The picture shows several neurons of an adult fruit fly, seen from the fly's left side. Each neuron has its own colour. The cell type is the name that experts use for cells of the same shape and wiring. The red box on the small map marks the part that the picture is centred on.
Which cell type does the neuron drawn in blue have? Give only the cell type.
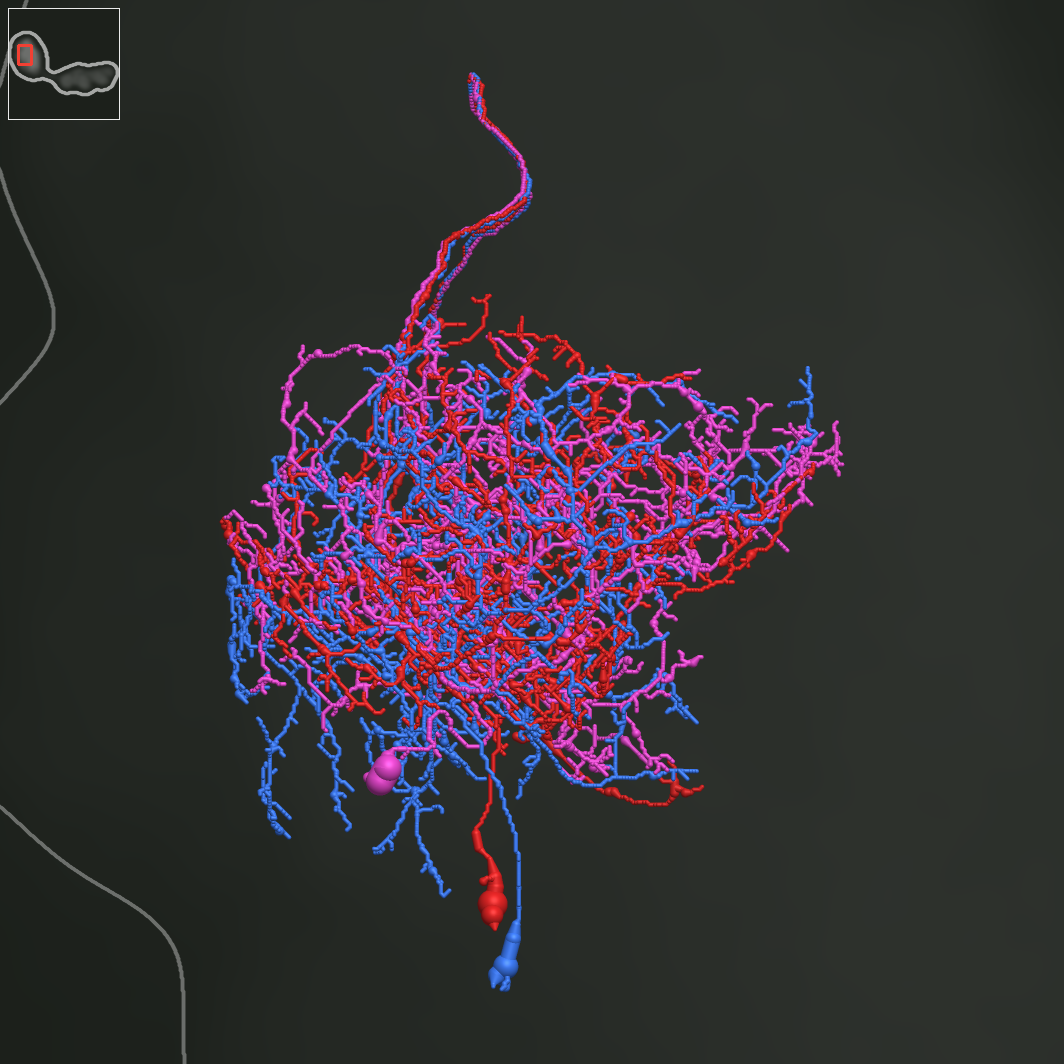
CB1938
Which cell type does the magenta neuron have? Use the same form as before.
CB3427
